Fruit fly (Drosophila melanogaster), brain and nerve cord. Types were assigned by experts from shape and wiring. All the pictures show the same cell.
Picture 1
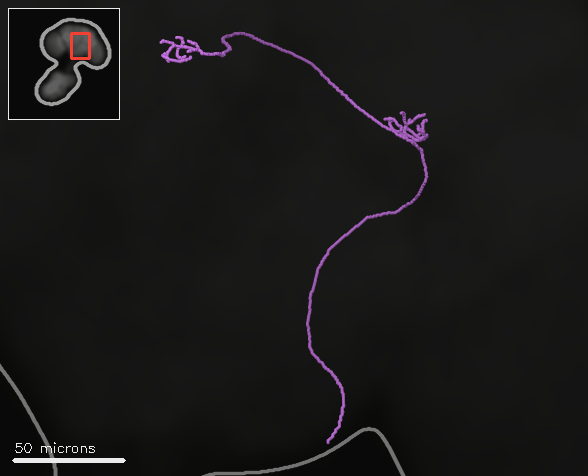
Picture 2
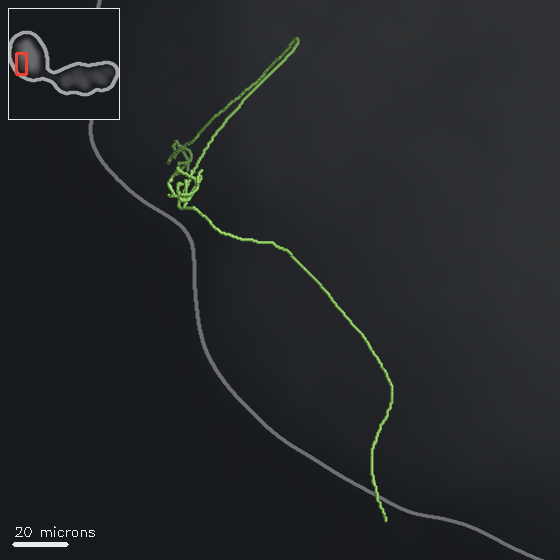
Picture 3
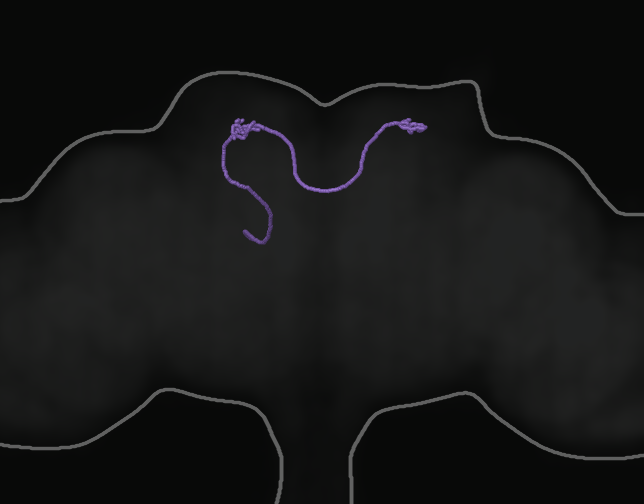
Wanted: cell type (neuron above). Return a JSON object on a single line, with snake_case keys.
{"cell_type": "ORN_VA4"}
